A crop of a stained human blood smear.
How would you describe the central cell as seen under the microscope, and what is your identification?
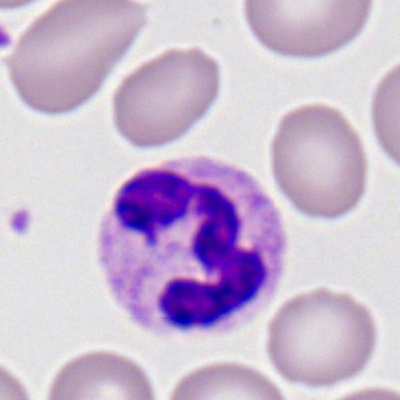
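Chromatin dark purple, coarsely clumped. Nucleus without visible nucleoli. Cytoplasm with fine, faint lilac granules; no vacuoles seen. Name: segmented neutrophil.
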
